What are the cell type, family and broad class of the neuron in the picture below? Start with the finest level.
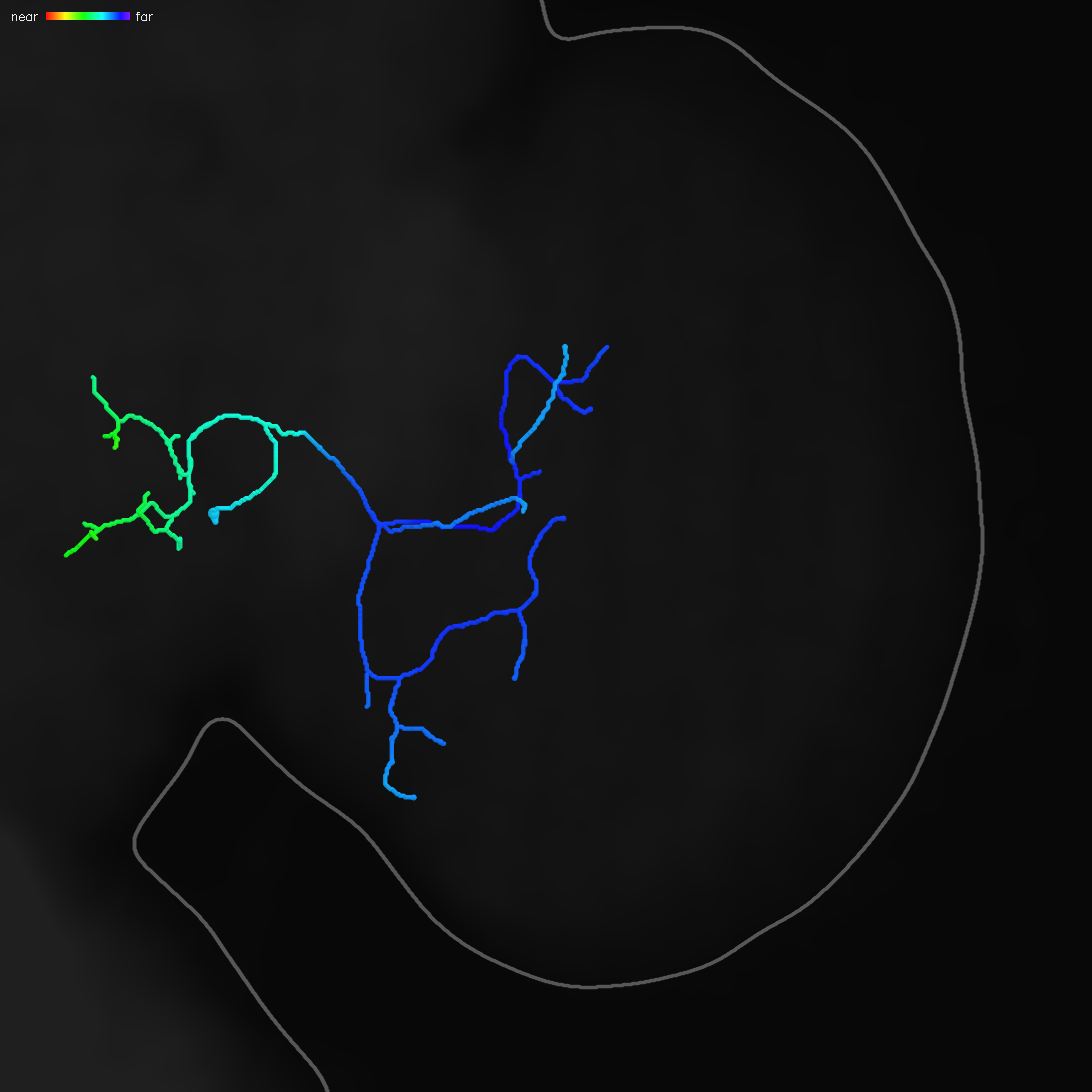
LPT112; LPT; visual centrifugal neuron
